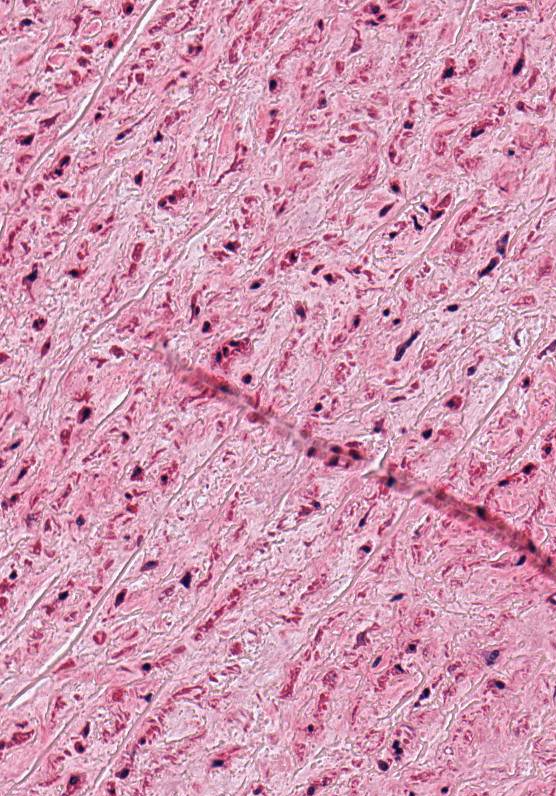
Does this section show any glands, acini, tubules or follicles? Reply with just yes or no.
No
